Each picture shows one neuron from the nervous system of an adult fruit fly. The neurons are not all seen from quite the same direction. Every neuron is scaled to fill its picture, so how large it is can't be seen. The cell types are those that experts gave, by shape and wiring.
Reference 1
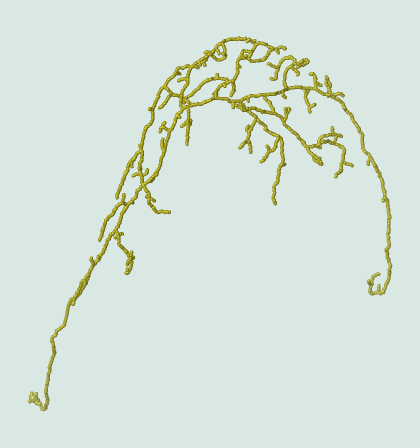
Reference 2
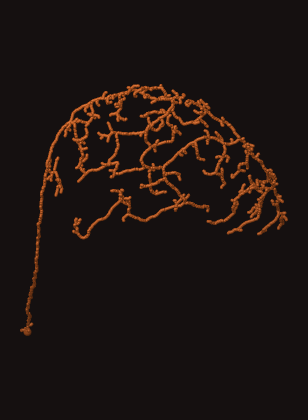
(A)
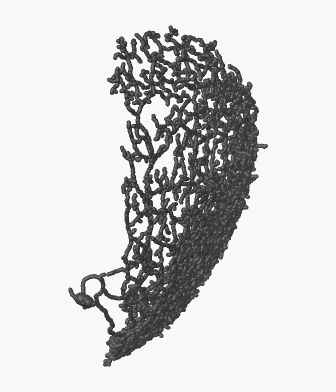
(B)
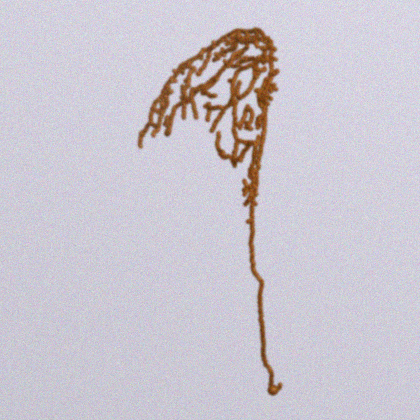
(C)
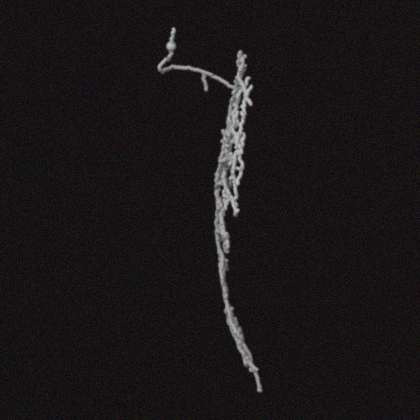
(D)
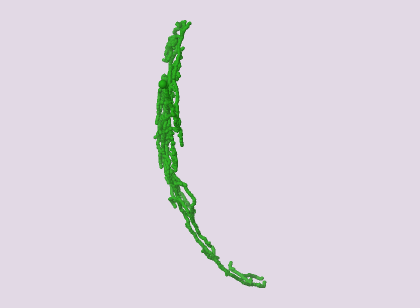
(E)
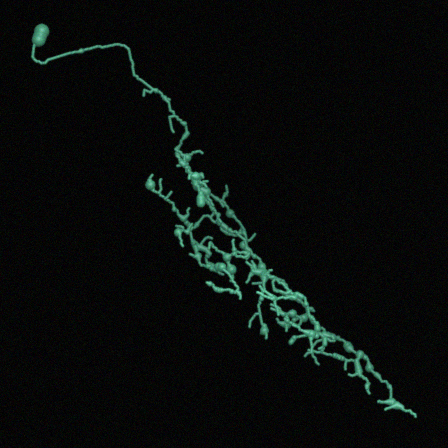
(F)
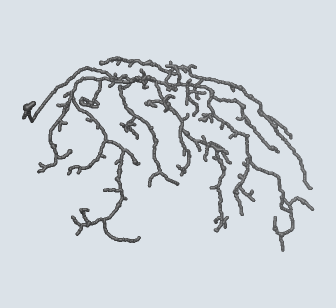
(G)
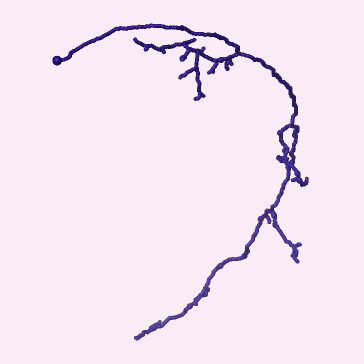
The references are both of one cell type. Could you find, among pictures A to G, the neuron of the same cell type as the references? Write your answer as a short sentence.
The neuron in picture B is of the same cell type.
